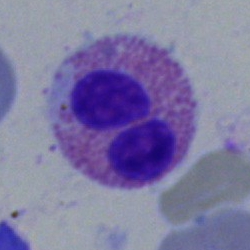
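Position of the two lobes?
Diagonal: one upper left, one lower right.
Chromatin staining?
Dense, dark purple.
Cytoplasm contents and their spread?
Filled with pink-red granules, spread all around the nucleus.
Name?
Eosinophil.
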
